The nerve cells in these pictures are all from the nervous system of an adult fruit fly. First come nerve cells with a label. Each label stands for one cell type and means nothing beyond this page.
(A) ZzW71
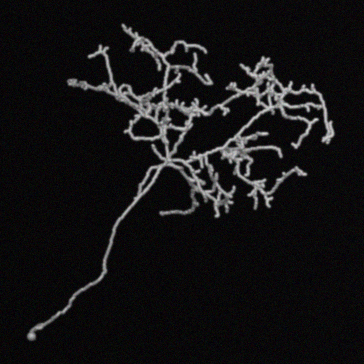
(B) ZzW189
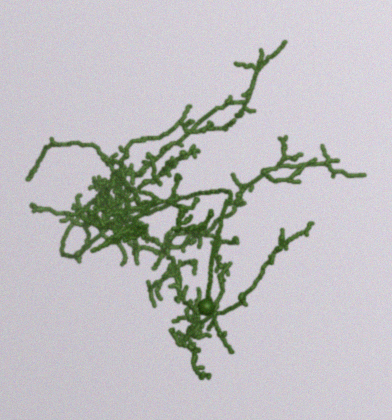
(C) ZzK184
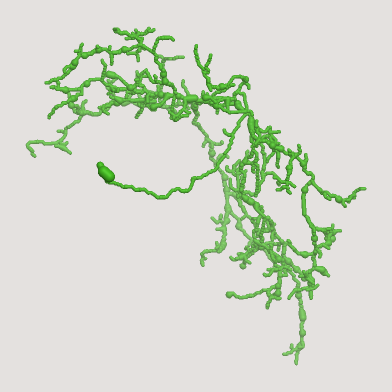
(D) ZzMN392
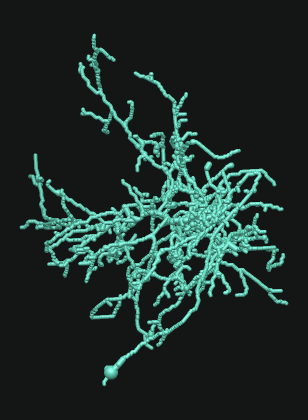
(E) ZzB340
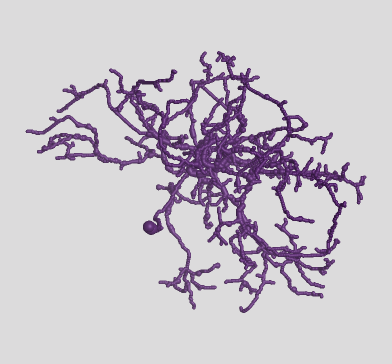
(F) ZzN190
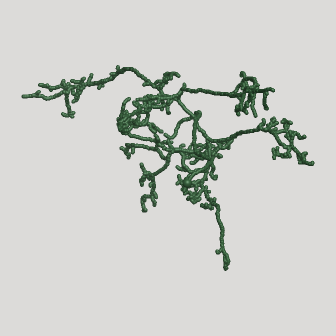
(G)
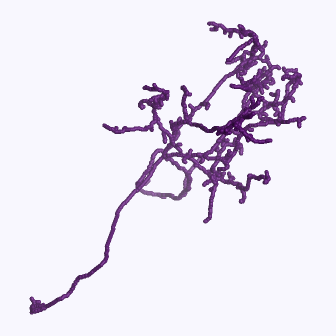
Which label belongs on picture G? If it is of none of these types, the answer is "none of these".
ZzW71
